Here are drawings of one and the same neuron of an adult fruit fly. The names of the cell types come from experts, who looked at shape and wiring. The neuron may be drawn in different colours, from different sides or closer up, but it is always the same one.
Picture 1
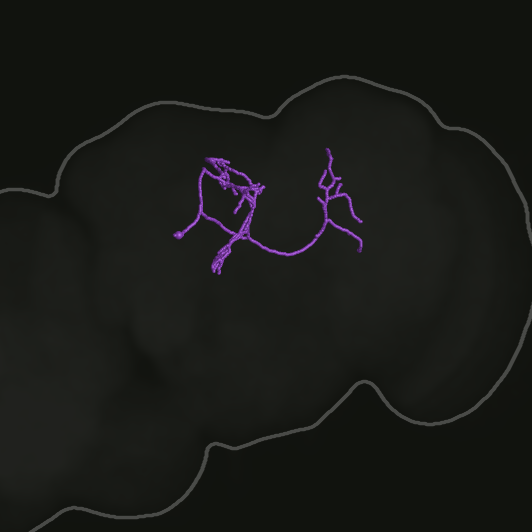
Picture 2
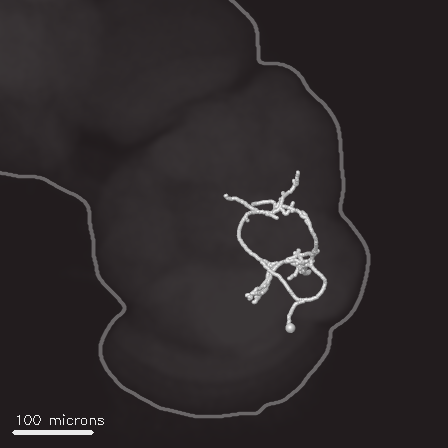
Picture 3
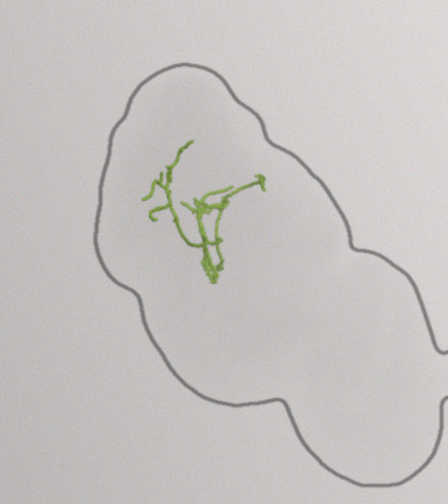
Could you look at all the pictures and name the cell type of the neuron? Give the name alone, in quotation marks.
"CRE003_b"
